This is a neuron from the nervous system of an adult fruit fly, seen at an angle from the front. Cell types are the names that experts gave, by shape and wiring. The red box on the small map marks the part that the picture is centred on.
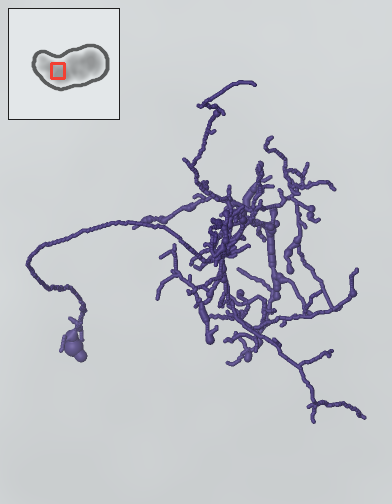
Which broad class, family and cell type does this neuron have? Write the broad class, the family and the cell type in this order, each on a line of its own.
nerve-cord intrinsic neuron
hemilineage 21A
IN21A056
